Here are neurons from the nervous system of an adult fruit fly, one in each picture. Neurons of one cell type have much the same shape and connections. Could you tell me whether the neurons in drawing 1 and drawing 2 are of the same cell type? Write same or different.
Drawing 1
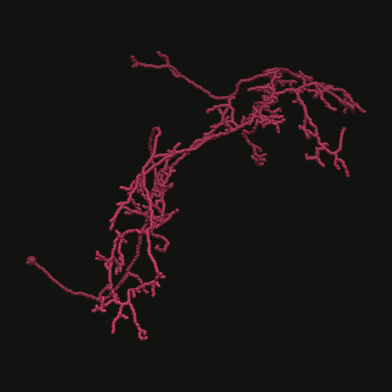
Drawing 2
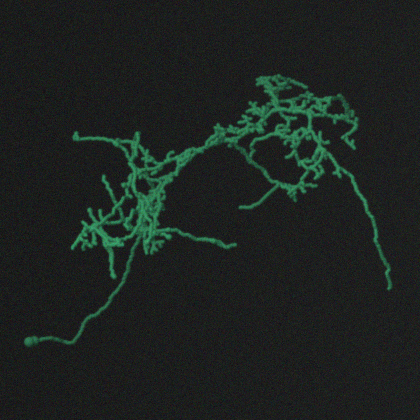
same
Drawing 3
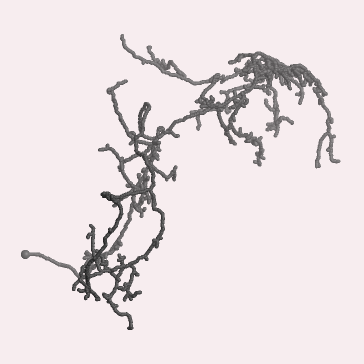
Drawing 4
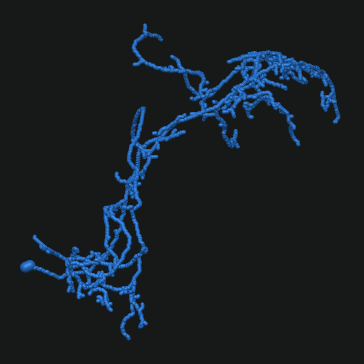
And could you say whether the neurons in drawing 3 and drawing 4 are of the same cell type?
same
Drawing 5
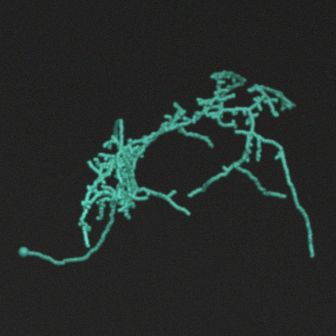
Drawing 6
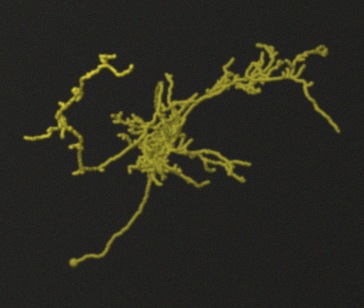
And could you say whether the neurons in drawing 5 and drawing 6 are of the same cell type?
different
